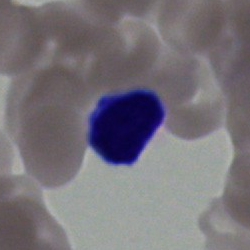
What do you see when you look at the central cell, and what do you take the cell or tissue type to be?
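To my eye, the nucleus is angular and polygonal, with several straight edges. It is a uniform, very dark blue-violet; I see no chromatin pattern and no nucleoli. No rim of cytoplasm shows around it. So this is a lymphocyte.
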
